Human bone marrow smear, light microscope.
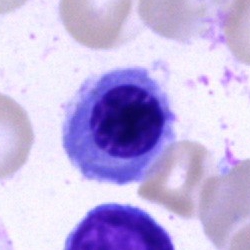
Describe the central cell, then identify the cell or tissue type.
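Looking at the outline, it is roughly round, though the edge is slightly uneven. The chromatin appears dark and gathered into coarse clumps. There is fairly plentiful cytoplasm, staining a strong blue, and against the lower side of the nucleus a paler zone of it seems to lie. So this is an erythroblast.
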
